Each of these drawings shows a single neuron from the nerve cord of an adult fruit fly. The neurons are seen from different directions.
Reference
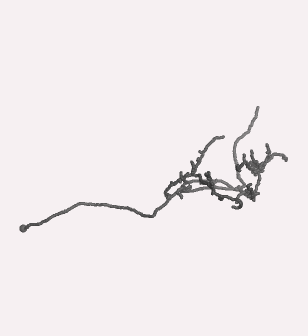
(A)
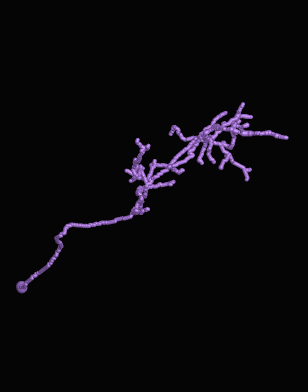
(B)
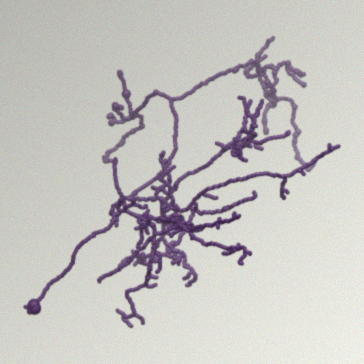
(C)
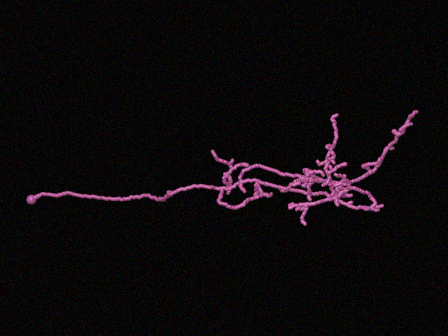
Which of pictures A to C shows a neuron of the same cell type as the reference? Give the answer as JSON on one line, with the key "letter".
{"letter": "C"}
